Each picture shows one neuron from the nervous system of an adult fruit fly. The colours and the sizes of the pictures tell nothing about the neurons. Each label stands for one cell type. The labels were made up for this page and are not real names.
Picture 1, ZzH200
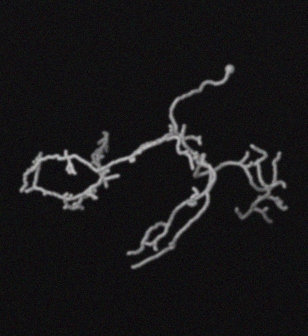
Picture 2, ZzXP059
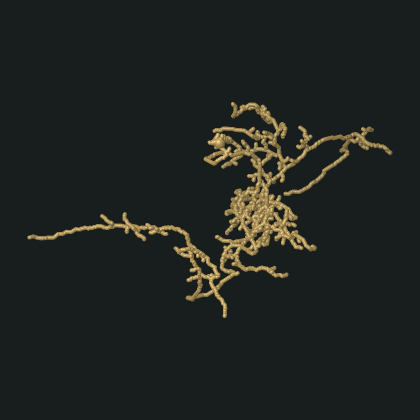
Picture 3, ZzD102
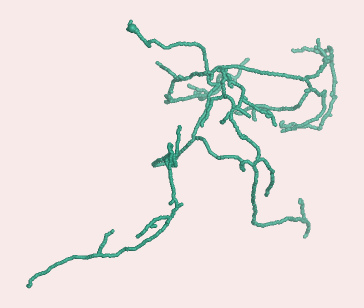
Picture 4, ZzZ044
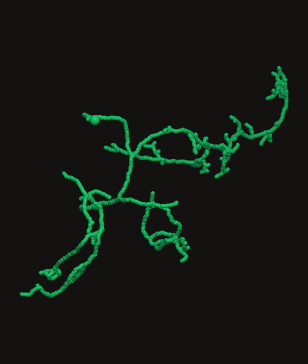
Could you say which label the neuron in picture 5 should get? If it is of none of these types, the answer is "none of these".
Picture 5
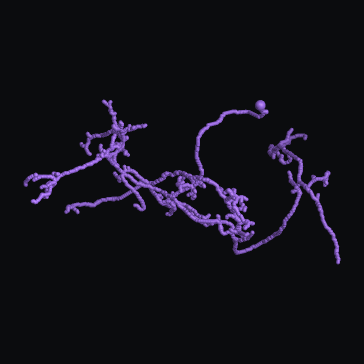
ZzXP059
